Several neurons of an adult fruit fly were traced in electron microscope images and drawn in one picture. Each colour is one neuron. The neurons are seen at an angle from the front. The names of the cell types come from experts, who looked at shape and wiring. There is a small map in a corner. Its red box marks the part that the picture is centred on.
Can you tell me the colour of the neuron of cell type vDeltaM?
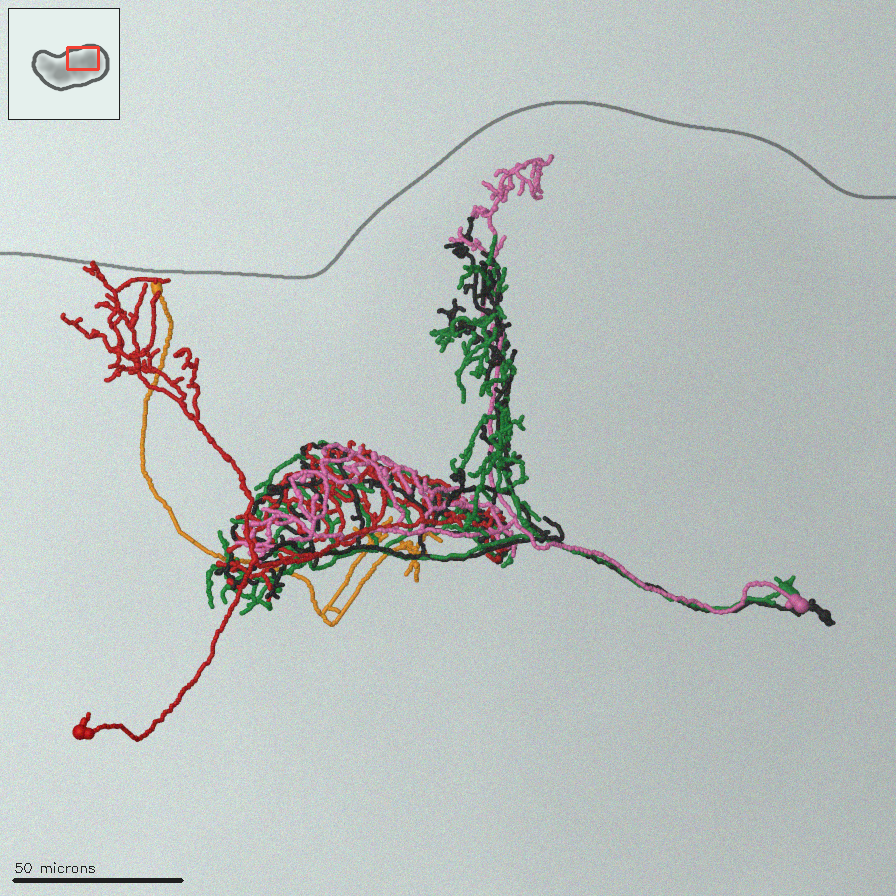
orange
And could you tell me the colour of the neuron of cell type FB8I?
black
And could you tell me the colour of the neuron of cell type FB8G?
red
